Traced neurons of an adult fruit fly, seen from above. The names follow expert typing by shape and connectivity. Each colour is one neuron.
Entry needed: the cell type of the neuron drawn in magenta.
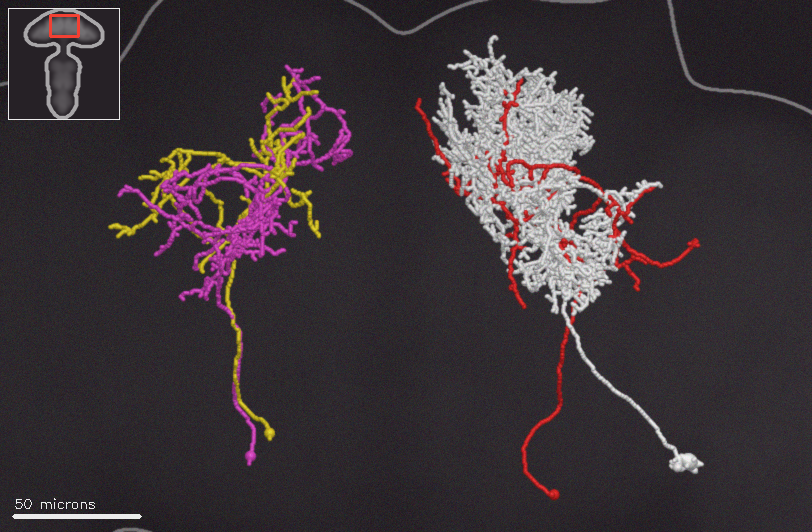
SIP070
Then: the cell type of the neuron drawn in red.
SIP075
